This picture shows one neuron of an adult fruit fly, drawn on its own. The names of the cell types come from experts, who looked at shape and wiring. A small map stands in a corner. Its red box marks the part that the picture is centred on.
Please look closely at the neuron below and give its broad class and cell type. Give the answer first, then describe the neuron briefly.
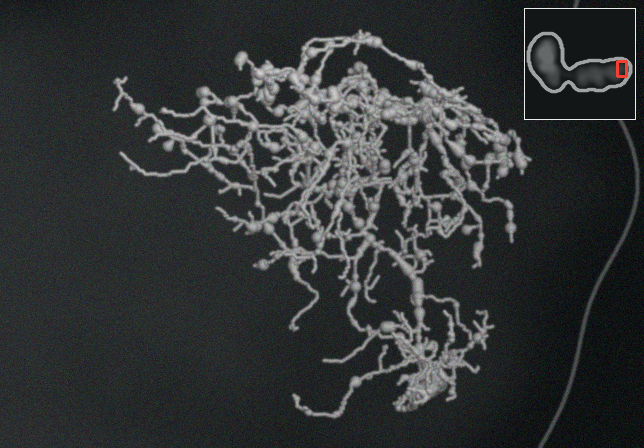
This is a nerve-cord intrinsic neuron. It is of cell type INXXX275. More than a hundred branch ends can be seen. As drawn here it is about as wide as it is tall.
